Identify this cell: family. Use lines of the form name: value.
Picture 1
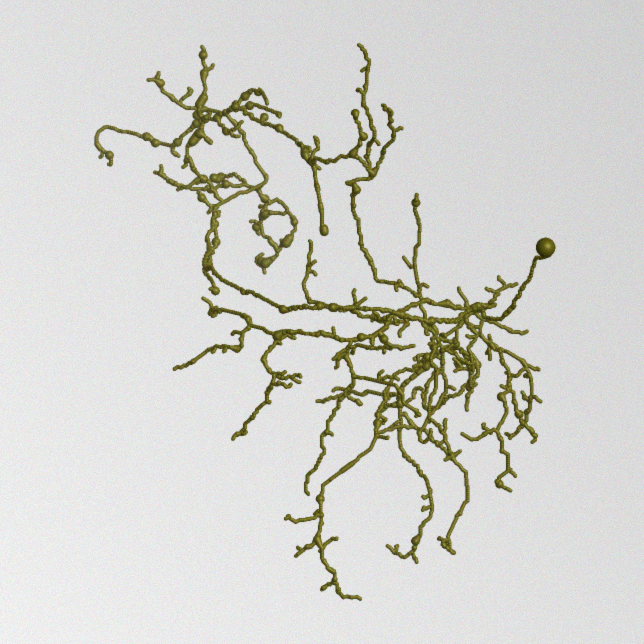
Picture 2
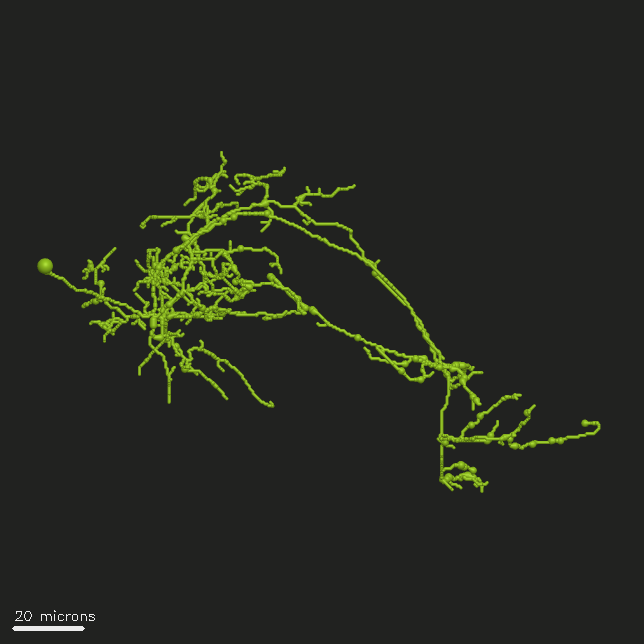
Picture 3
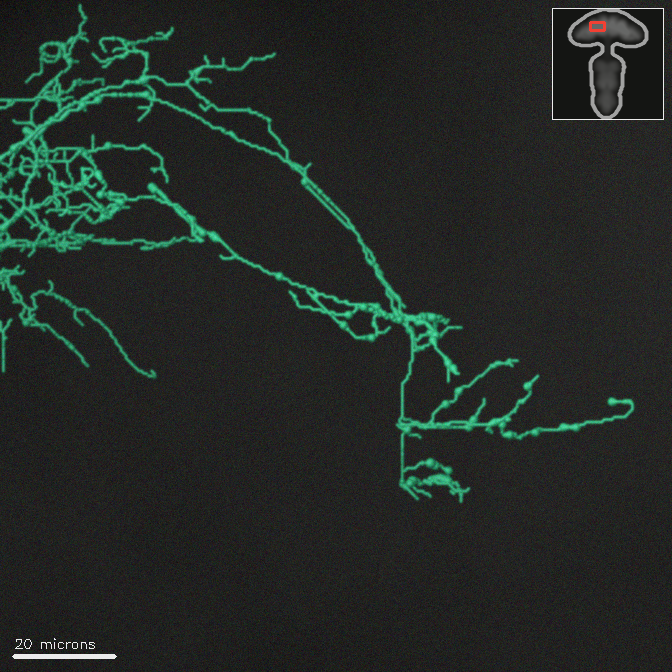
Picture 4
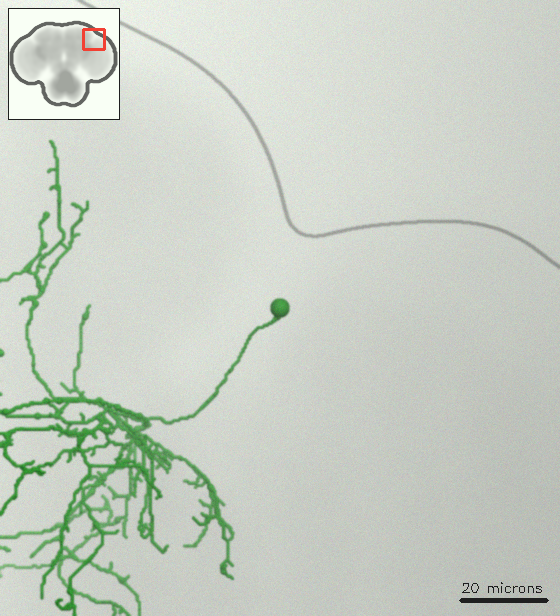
family: hemilineage SLPav1_medial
